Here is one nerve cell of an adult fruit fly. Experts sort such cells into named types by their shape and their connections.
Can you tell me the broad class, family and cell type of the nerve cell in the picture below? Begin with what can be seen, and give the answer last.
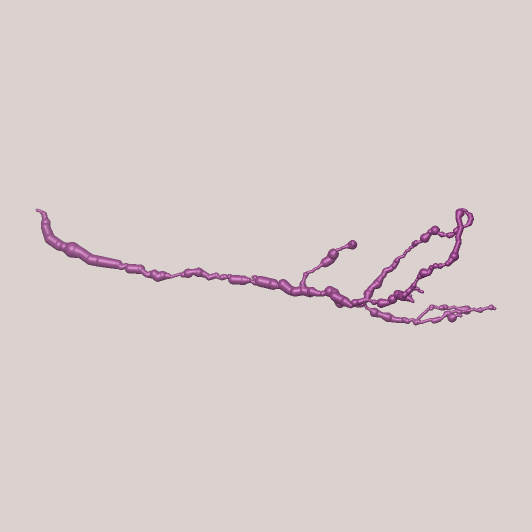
The drawing shows no cell body. There are a dozen or fewer branch ends. Its broad class is sensory neuron entering the brain. The name of its family is class mechanosensory. The cell type is JO-A3.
